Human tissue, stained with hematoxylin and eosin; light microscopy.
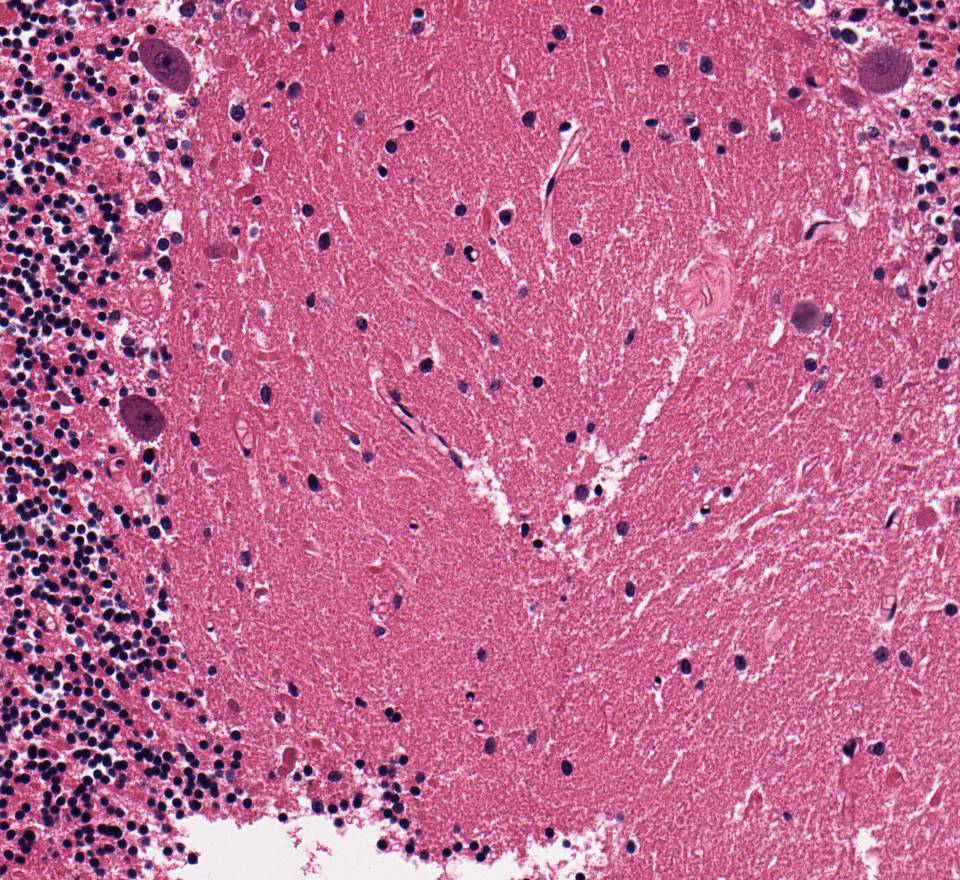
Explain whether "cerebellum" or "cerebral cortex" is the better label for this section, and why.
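This is cerebellum.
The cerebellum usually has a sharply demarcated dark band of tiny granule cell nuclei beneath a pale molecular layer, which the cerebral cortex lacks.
Here the dense layer is crowded with small, round, dark granule cell nuclei.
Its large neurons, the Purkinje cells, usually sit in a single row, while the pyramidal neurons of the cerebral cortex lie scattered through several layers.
Large neurons with prominent nucleoli, consistent with Purkinje cells, sit where the dense layer meets the pale zone.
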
